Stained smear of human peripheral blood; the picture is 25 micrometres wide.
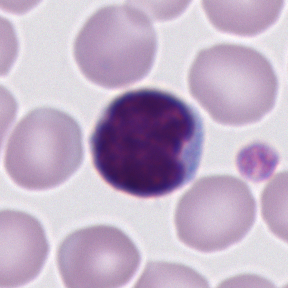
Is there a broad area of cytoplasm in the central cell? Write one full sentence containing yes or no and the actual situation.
No, its nucleus occupies most of the cell, with scant cytoplasm.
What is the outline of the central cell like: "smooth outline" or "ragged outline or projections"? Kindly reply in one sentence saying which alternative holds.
The cell is bounded by a smooth edge without blebs or tags.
